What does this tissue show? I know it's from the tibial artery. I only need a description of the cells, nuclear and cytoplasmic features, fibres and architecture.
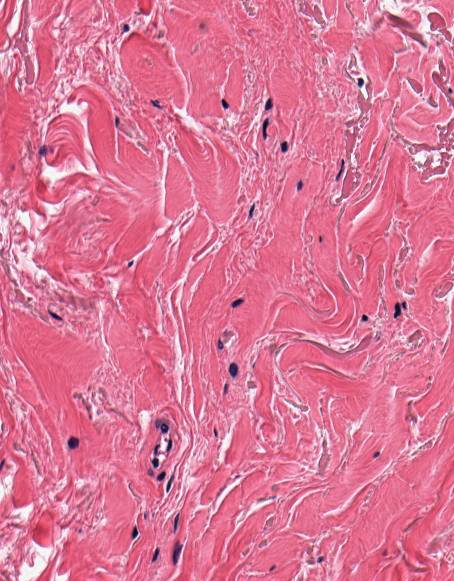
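Dense connective tissue fills the entire field, built of thick collagen bundles. These bundles are wavy and run in many different directions. They take up eosin strongly, staining a strong pink. Between the bundles lie sparse, small, dark nuclei, mostly elongated and set singly.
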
